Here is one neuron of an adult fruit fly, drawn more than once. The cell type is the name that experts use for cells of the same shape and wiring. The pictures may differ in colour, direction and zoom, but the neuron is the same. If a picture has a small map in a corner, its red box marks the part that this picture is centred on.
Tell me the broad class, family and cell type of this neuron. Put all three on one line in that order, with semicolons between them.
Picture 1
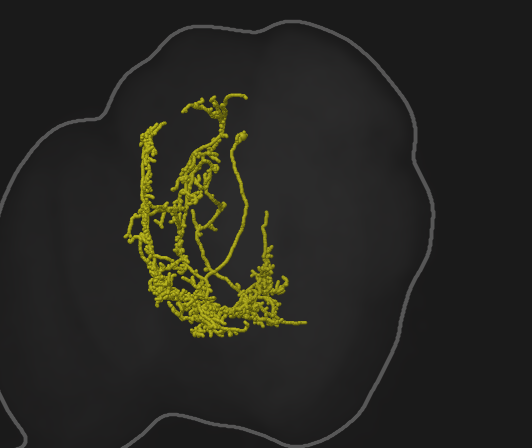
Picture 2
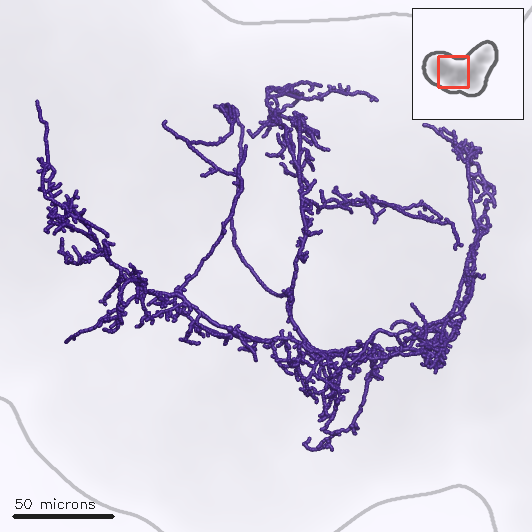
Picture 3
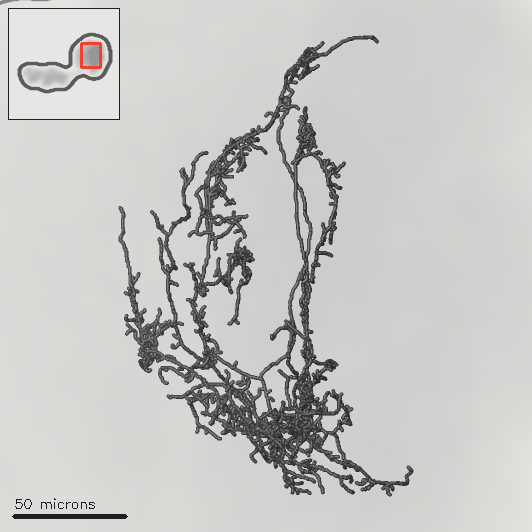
central-brain intrinsic neuron; hemilineage DM1_antero_ventral; ATL030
